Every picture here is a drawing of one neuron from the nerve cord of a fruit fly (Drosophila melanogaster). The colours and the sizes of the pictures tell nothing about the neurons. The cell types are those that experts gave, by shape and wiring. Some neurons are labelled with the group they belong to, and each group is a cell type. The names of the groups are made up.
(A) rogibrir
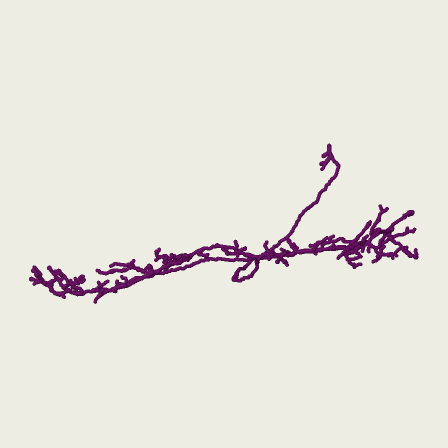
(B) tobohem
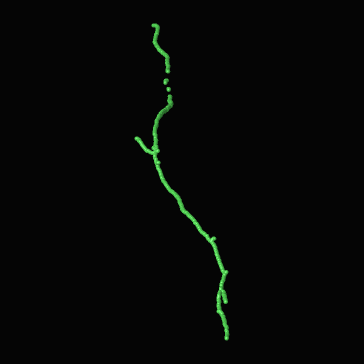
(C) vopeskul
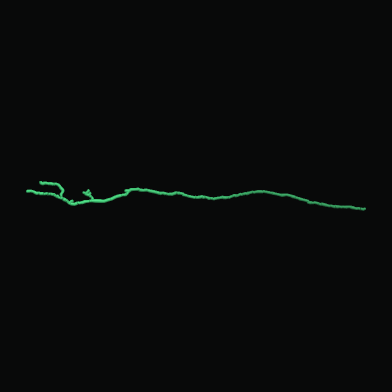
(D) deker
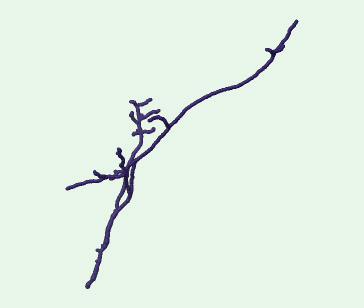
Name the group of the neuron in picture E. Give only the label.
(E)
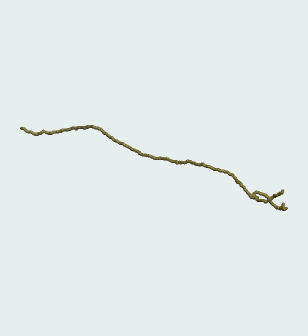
vopeskul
